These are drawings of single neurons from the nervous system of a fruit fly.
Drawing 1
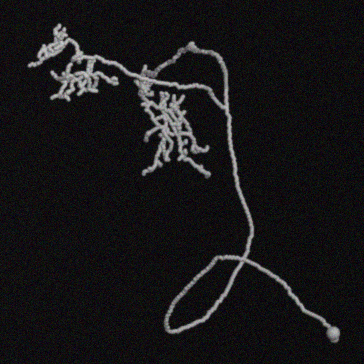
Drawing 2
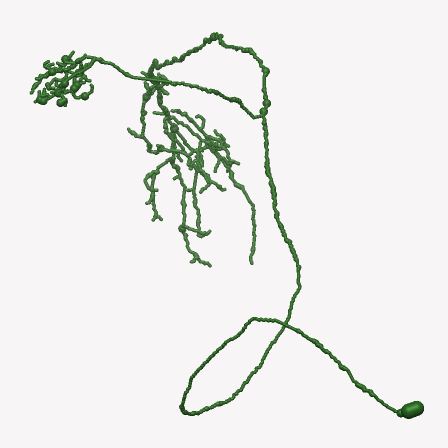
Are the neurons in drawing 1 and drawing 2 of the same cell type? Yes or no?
no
